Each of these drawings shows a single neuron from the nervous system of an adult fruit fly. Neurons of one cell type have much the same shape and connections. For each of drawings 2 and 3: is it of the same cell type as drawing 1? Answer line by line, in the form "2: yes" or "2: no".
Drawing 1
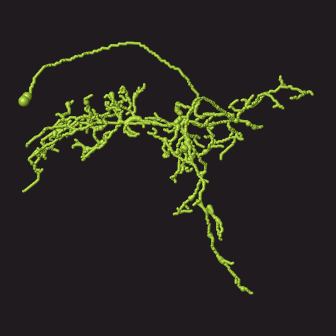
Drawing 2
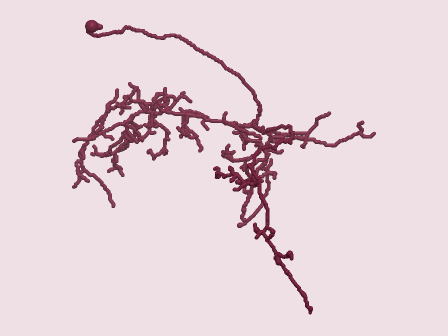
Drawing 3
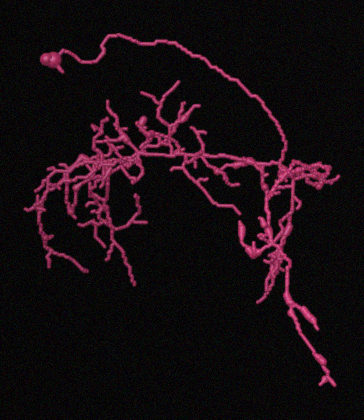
2: yes
3: yes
